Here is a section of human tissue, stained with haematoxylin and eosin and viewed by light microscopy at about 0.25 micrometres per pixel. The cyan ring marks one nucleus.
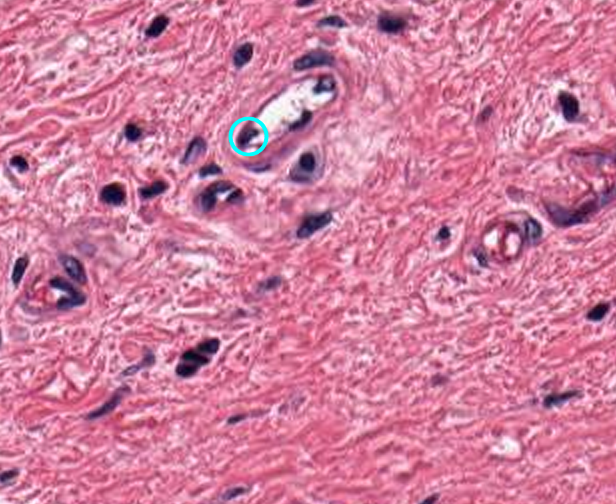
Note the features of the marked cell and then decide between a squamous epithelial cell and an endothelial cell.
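The nucleus sits right at the edge of a narrow, elongated, pale lumen, at one end of it, and bulges slightly into the lumen. Hardly any cytoplasm can be made out around the nucleus; what there is forms only a thin pink rim that merges with the vessel wall. The cell lines a small vessel whose wall is wrapped in pale pink concentric layers, set within wavy pink fibres. This is an endothelial cell.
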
